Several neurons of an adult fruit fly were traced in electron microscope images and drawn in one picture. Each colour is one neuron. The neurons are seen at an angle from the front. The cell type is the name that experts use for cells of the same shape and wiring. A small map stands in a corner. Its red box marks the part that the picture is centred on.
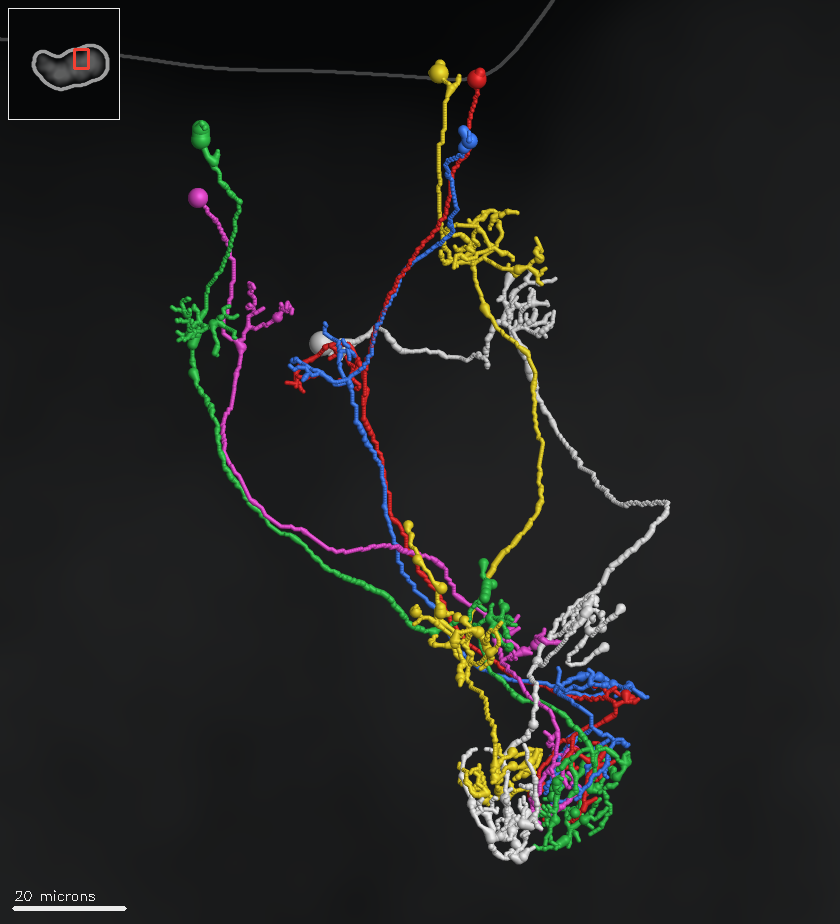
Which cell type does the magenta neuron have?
PFNp_b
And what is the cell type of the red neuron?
PFNp_a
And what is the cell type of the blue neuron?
PFNp_d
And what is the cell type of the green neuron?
PFNm_a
